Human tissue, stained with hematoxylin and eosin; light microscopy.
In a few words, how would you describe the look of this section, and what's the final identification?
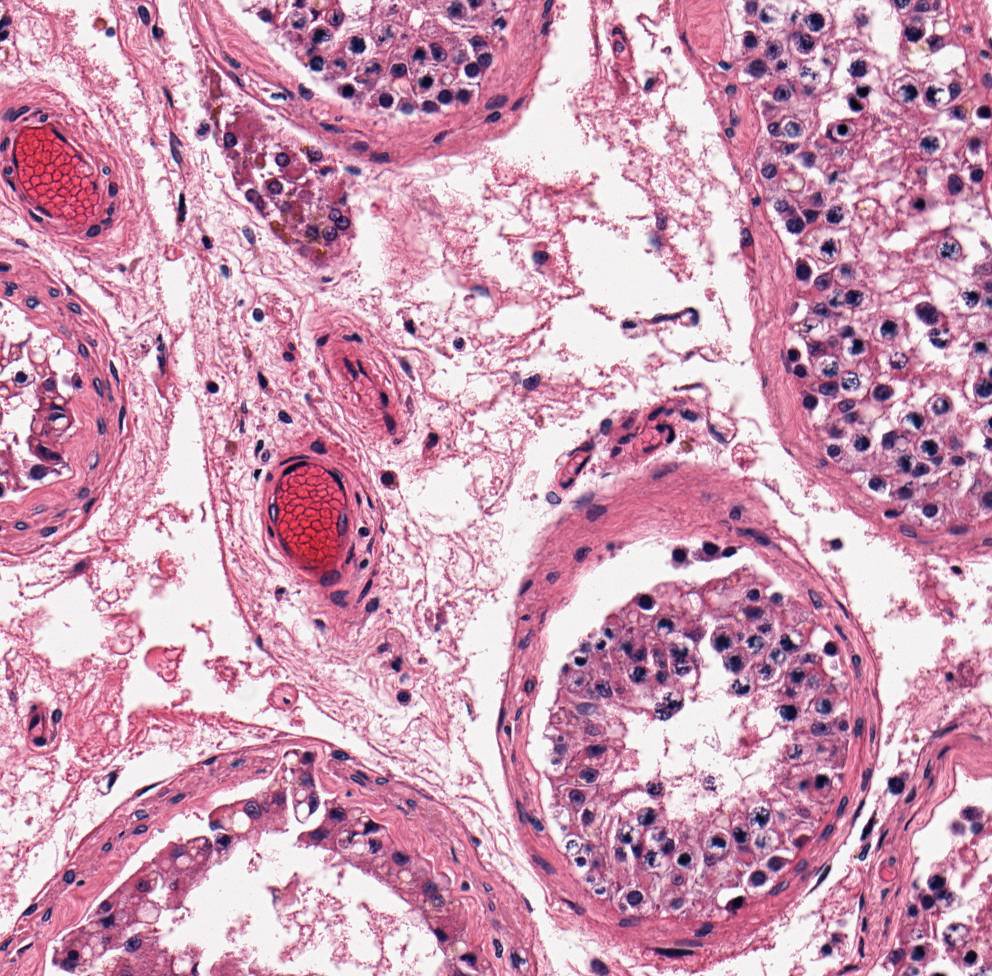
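The field comprises several rounded tubules cut at various angles, one complete and round in the lower right centre. Each is bounded by a thick band of pink fibrous tissue with flattened, elongated nuclei. Near the top left of centre, between tubules, is a small cluster of cells holding brown granular pigment. Cells in the lower left tubule contain clear round vacuoles. This is testis.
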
